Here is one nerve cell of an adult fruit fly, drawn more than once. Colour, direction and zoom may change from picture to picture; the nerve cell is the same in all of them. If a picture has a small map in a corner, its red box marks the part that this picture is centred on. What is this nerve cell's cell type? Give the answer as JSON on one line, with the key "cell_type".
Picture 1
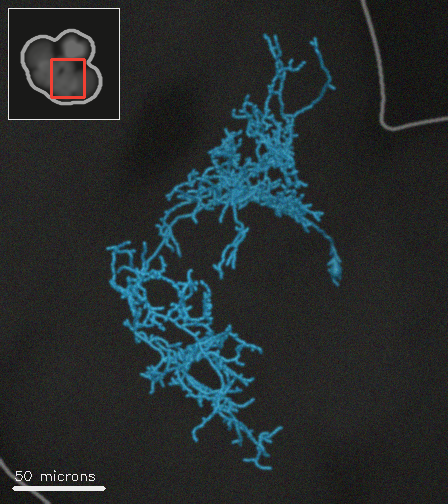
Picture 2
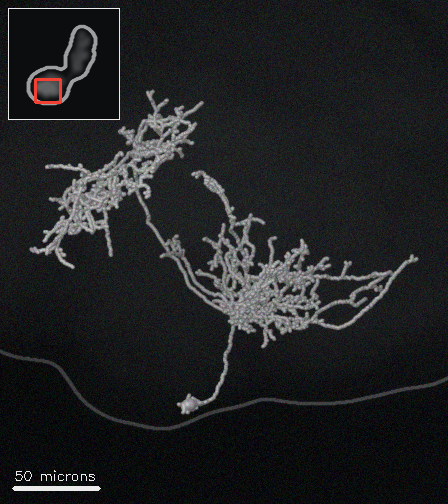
{"cell_type": "VES012"}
